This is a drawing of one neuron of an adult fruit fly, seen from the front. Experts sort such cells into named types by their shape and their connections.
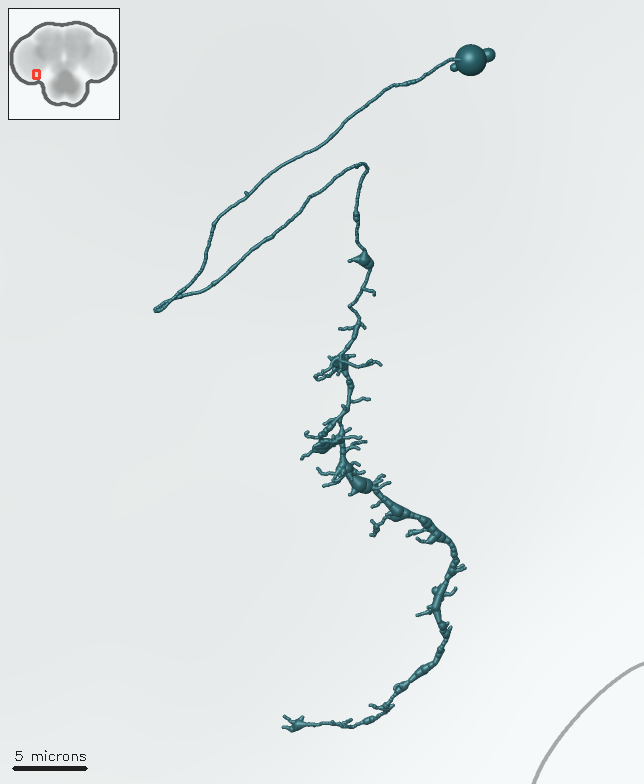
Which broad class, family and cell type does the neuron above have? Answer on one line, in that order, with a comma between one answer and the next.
optic-lobe intrinsic neuron, Dm, Dm3a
